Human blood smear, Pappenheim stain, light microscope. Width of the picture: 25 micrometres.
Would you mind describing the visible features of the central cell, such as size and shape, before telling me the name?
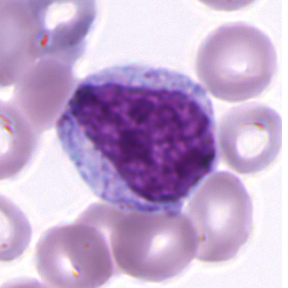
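In outline the cell is smooth, without projections from its surface. The chromatin is coarse and clumped, its dark purple patches separated by paler streaks. The cytoplasm is pale blue-grey, with small purple granules scattered through it. The cell is about 13 micrometres across and the nucleus about 14 by 10 micrometres, the nucleus filling about 70% of the cell's area. This cell is a myelocyte.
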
